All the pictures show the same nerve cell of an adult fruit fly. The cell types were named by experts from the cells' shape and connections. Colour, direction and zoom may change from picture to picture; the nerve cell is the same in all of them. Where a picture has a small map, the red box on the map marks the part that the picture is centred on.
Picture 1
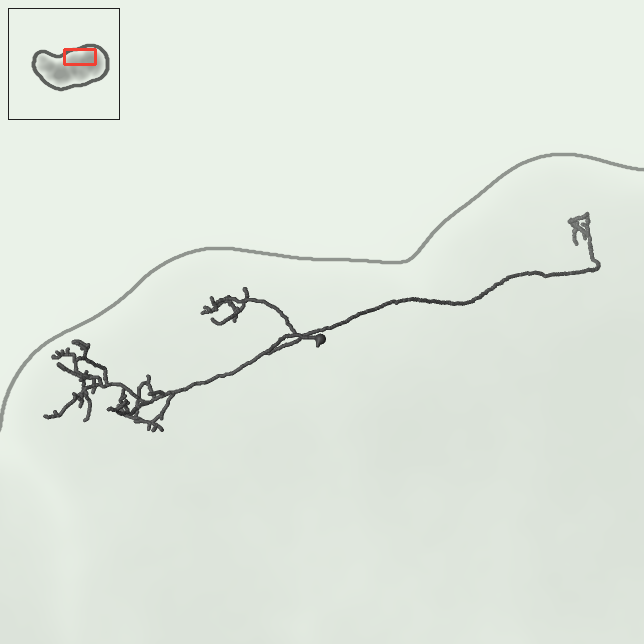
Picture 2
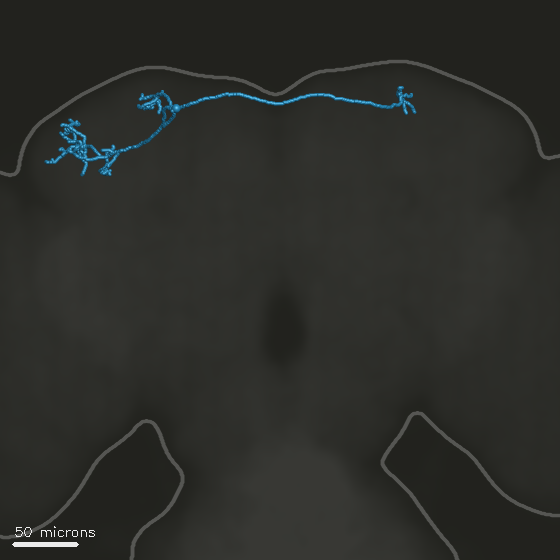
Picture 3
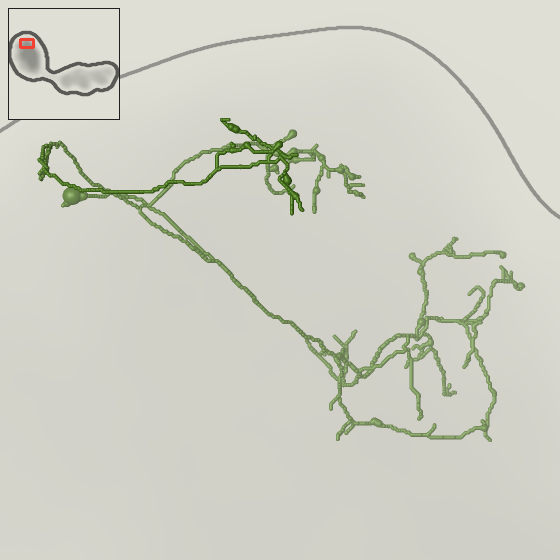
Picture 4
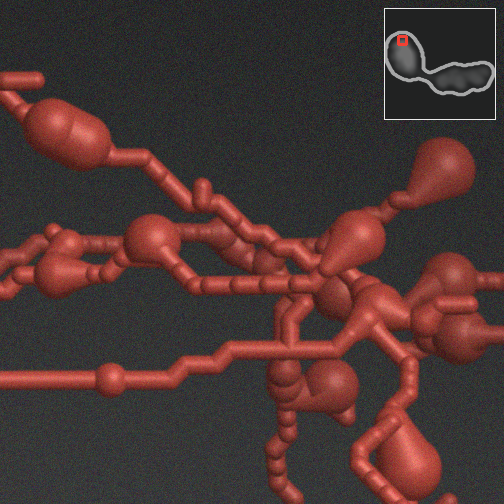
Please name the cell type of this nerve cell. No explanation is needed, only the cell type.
CB4141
